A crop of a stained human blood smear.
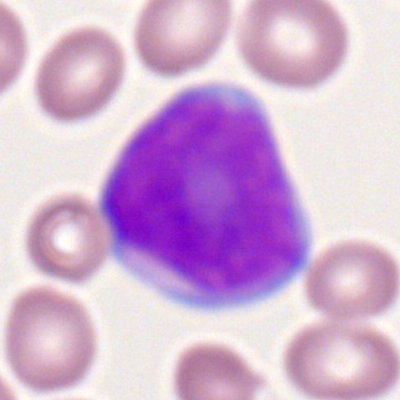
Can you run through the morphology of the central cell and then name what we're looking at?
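Nucleus fills almost the whole cell. Chromatin fine and fairly even, no coarse dark clumps. Cytoplasm pale blue, a thin rim seen best along the lower edge. Cell: myeloblast.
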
